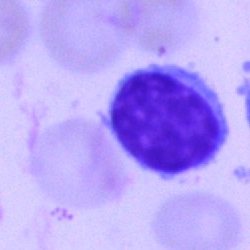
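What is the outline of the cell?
Round to slightly oval, with a slightly bumpy edge bearing small knob-like projections.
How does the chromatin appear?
Dark purple and blotchy, with scattered paler patches.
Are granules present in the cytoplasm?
None are seen.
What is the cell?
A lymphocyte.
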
